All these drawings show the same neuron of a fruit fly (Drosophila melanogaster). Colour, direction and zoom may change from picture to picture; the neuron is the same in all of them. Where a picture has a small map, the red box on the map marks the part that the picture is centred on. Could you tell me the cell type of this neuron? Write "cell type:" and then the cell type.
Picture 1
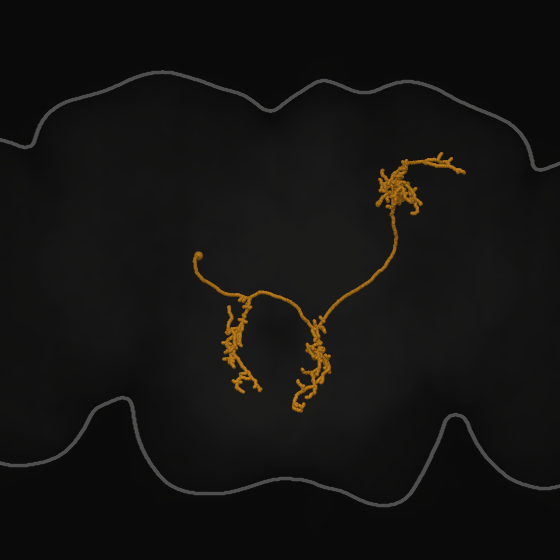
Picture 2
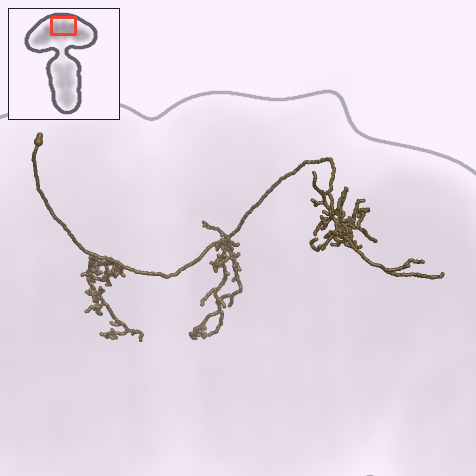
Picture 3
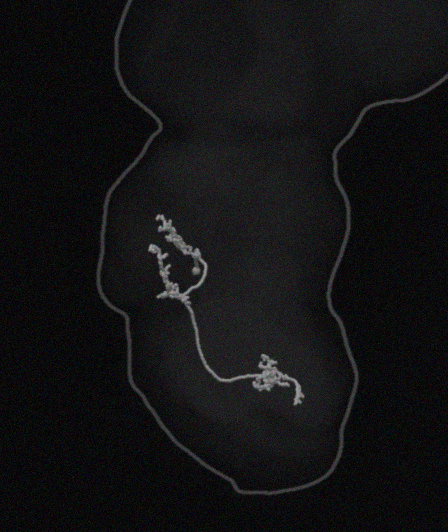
cell type: mAL_m3a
